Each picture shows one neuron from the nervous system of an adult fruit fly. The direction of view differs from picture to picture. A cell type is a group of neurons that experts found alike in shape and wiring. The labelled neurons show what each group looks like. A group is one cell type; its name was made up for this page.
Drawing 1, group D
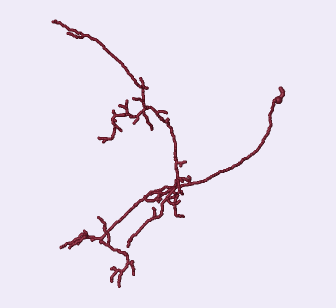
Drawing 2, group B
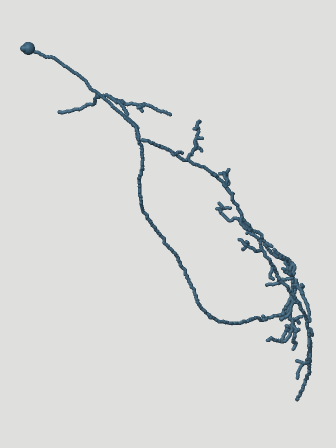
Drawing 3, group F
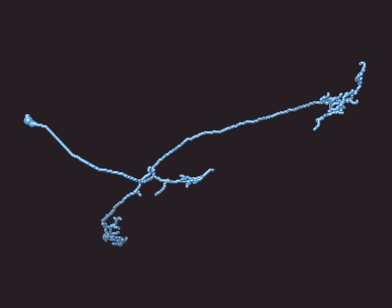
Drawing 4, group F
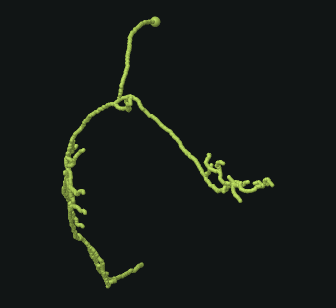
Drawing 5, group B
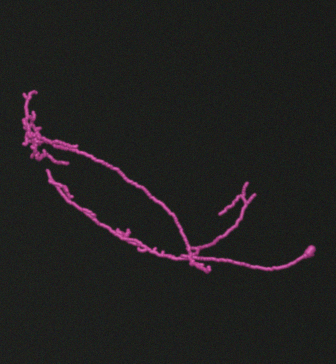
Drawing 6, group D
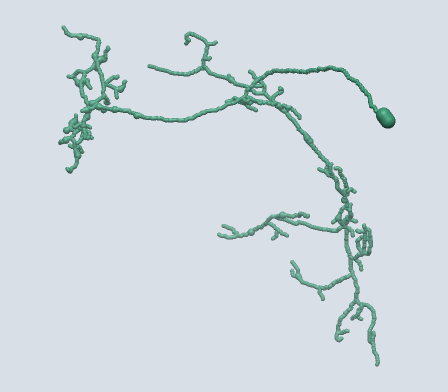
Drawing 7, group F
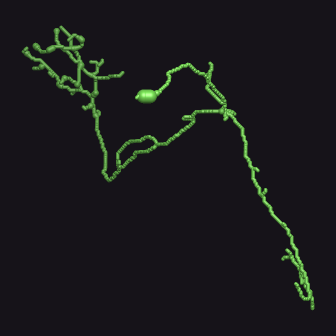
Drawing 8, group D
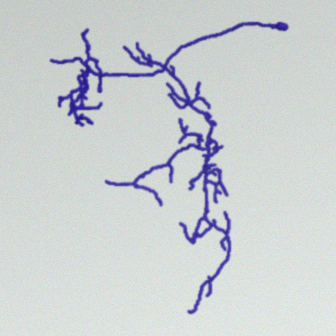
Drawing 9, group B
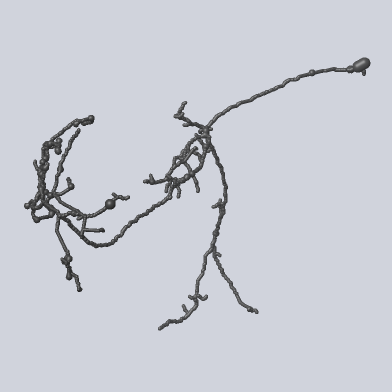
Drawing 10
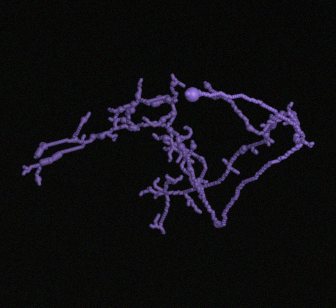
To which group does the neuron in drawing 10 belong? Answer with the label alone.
group B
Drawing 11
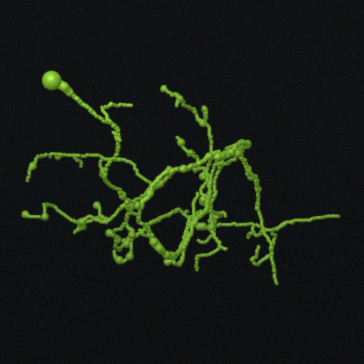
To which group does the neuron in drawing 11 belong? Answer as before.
group B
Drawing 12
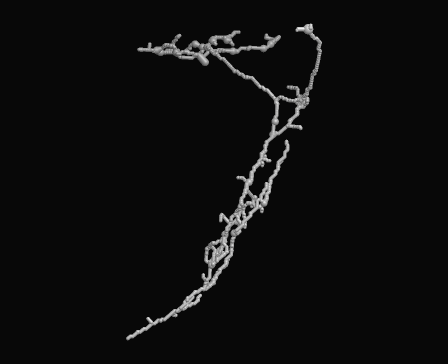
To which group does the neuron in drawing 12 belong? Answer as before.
group D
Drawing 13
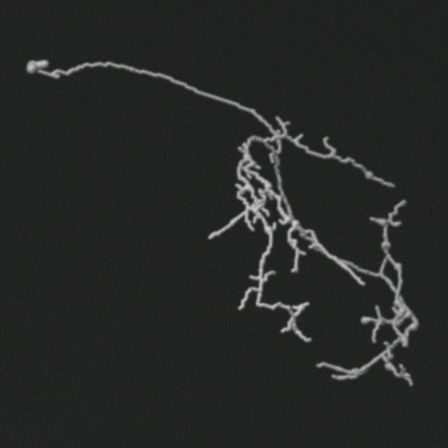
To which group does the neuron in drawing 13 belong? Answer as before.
group D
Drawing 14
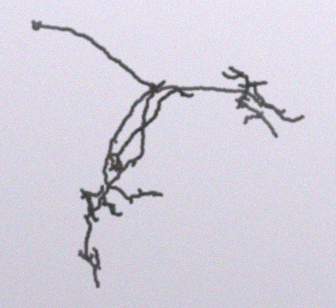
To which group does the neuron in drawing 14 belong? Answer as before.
group D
